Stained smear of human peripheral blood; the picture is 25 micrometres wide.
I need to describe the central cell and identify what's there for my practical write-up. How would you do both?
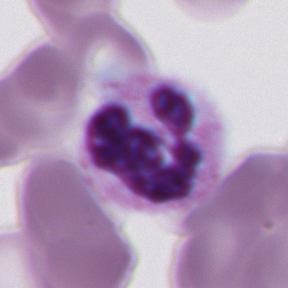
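The nucleus is divided into several separate lobes, one of which sits somewhat apart from the others at the upper right. Its chromatin is dark purple and densely clumped. Fine, faint pinkish-violet granules lie in the cytoplasm. This is a segmented neutrophil.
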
